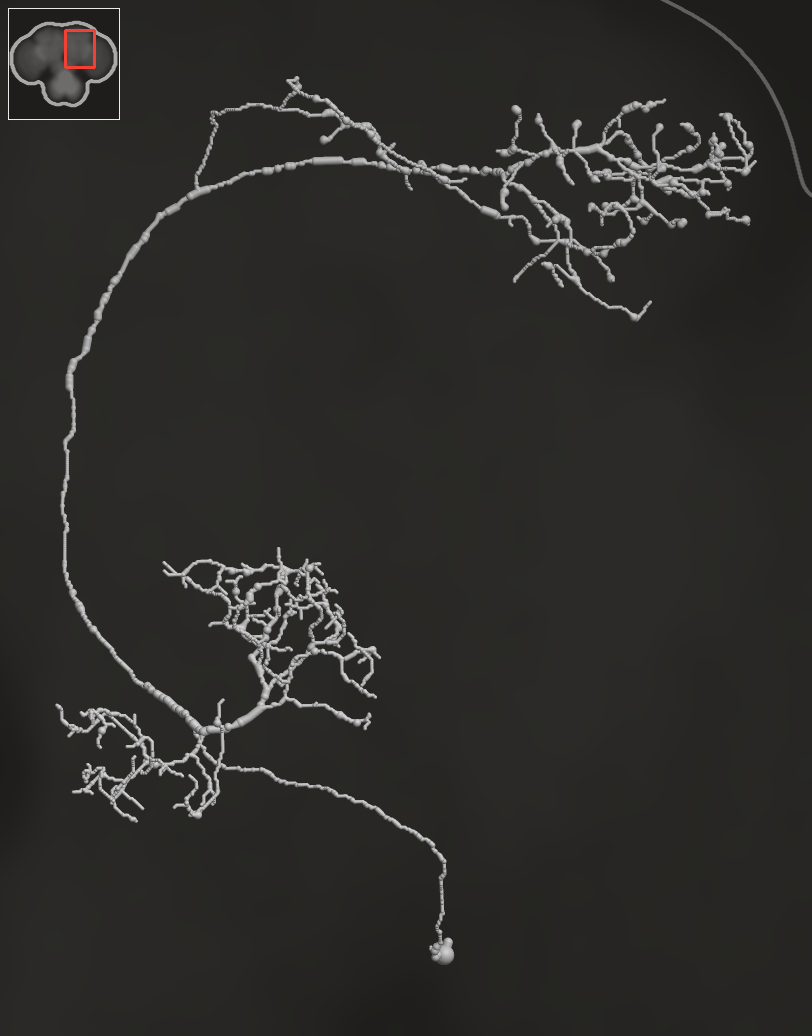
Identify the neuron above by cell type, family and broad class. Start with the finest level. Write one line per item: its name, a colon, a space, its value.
cell type: M_lvPNm39
family: hemilineage ALlv1
broad class: central-brain intrinsic neuron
